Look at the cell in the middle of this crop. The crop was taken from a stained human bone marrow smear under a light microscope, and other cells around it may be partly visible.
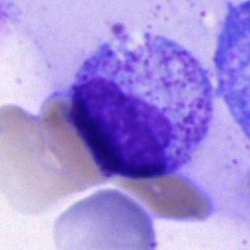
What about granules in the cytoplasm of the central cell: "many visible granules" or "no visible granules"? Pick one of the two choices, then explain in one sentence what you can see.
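Many visible granules. Numerous fine purple granules are scattered through the cytoplasm.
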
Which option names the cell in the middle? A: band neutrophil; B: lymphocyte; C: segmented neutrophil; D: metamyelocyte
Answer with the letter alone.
D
